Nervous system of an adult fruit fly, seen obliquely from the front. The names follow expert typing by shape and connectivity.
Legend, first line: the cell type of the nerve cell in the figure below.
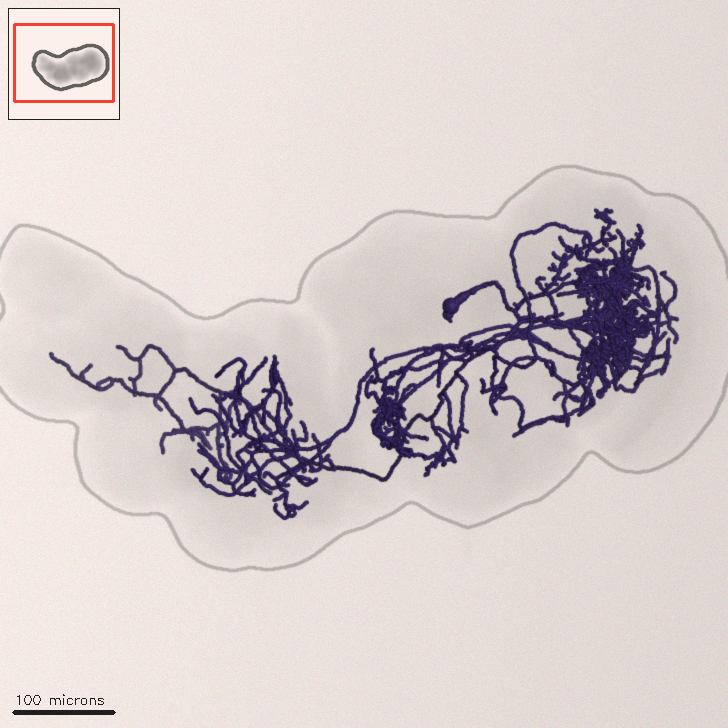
DNp30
